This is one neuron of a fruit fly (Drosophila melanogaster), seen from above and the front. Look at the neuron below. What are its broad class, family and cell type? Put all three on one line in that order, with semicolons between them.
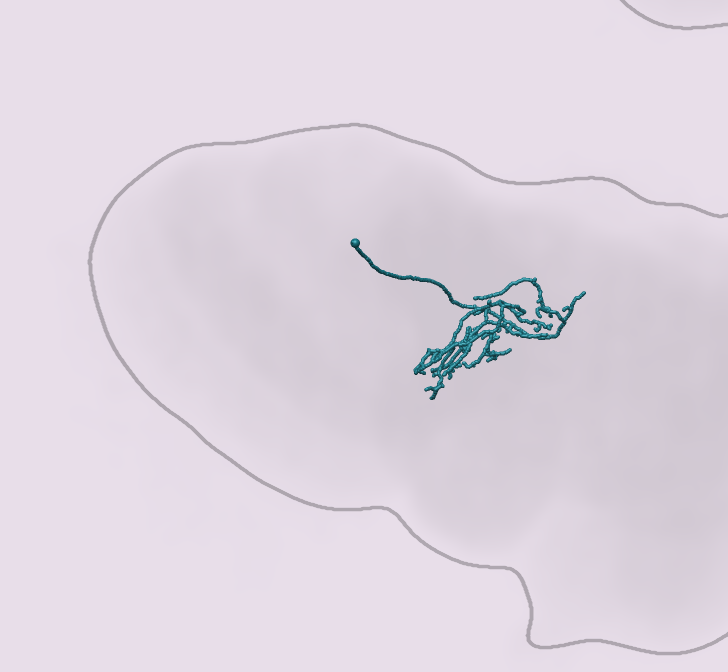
central-brain intrinsic neuron; hemilineage VPNp1_medial; PLP191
